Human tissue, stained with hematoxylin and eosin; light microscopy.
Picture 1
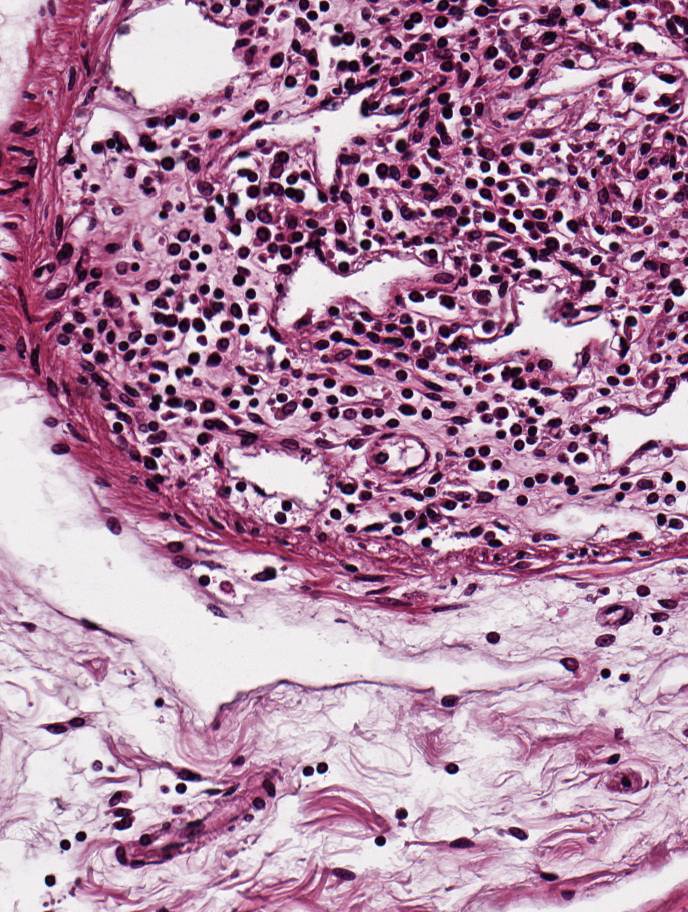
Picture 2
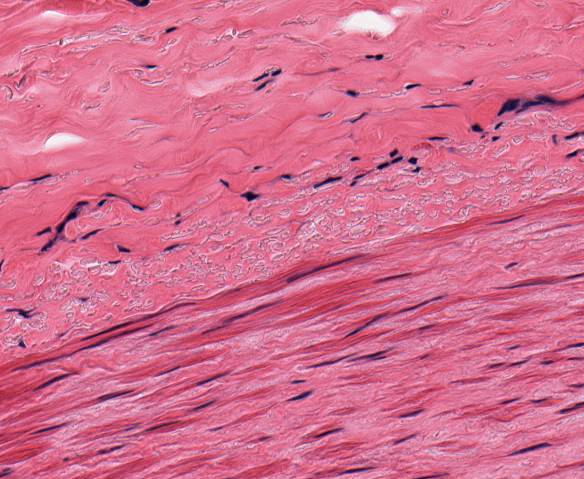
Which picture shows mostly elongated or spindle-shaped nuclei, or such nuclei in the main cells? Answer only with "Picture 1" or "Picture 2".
Picture 2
